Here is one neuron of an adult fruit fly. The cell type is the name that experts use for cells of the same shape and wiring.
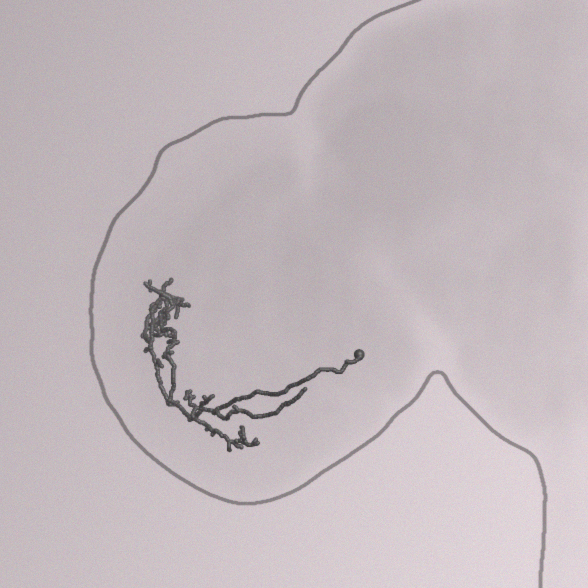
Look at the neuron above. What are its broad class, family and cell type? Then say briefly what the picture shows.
Its broad class is optic-lobe intrinsic neuron. Its family is Cm. The cell type is Cm11c. The cell body is in the middle of the picture. As drawn here it is wider than it is tall.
